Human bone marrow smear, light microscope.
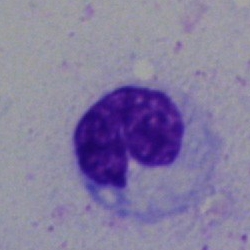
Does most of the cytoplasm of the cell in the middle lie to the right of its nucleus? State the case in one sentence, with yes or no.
Yes, in this cell the nucleus is positioned toward the left.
